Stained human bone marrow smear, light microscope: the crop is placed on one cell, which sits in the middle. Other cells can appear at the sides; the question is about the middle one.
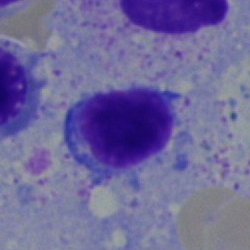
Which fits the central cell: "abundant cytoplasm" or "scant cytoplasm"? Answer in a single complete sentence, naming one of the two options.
In this cell, the cytoplasm is scant.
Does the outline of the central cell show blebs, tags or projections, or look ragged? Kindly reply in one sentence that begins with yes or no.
Yes, the cell is bounded by a rough outline rather than a smooth one.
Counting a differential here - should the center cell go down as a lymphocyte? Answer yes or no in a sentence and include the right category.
Yes, the cell lying in the centre of the crop is identified as a lymphocyte.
